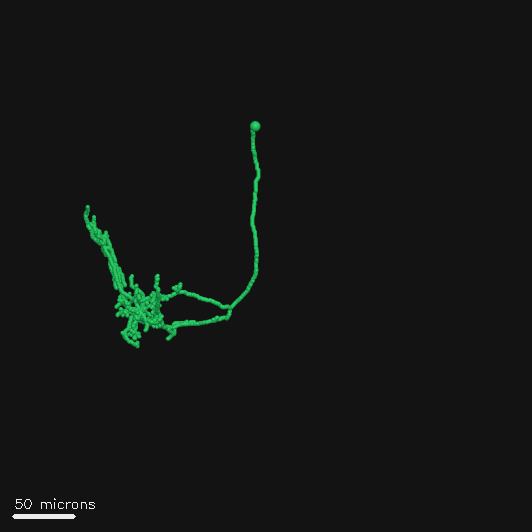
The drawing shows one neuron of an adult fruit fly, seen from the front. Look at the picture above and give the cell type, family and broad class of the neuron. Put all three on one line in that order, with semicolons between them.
WED094; hemilineage DM1_antero_ventral; central-brain intrinsic neuron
